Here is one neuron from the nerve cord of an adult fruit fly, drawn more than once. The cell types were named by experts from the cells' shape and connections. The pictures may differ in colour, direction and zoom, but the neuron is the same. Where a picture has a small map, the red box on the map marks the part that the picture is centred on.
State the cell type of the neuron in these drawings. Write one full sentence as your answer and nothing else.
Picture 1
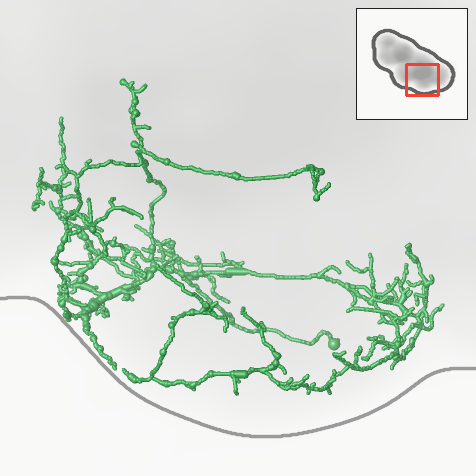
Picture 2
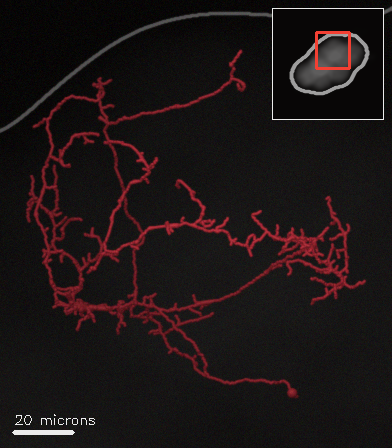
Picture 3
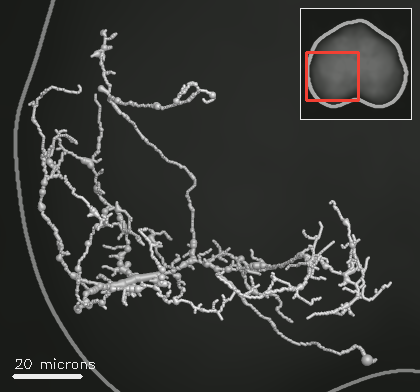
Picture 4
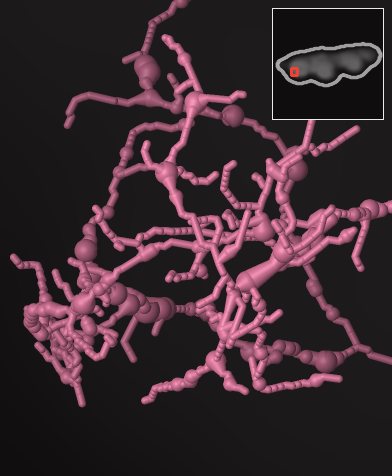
The neuron is a member of cell type IN04B111.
